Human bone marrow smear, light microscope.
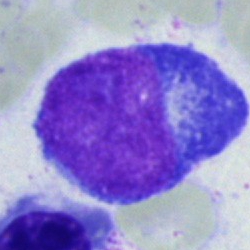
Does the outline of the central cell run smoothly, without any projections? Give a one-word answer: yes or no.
Yes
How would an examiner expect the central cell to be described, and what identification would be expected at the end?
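Off-centre, toward the left side of the cell, sits the nucleus. Its chromatin is purple and finely stippled all through. The cytoplasm around it is a deep blue. And right beside the nucleus, there is a pale clear zone in the cytoplasm. So: this is a blast.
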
